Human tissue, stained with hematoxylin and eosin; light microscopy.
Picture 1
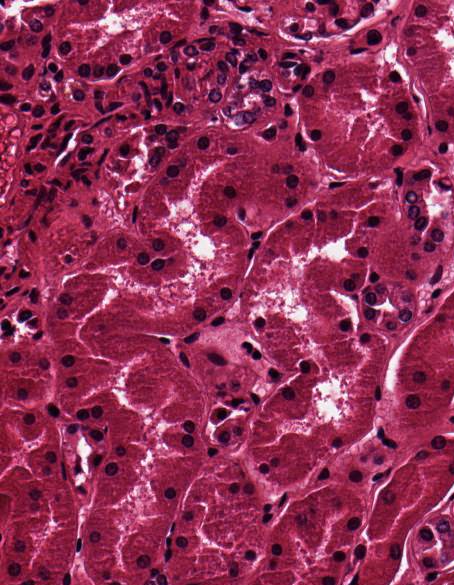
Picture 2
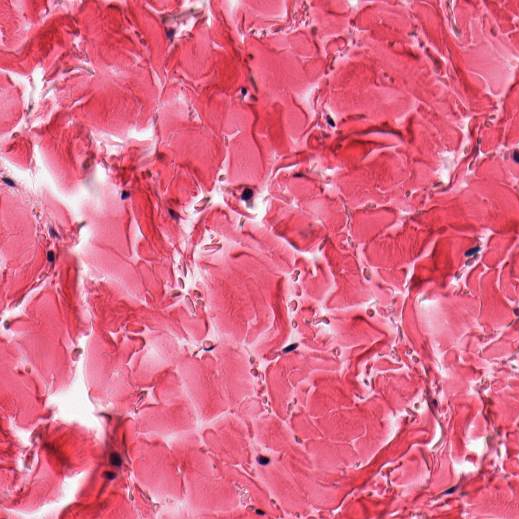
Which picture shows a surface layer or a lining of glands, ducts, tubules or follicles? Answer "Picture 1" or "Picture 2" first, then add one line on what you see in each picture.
Picture 1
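Picture 1: Most tubules are lined by cells with abundant, intensely eosinophilic, finely granular cytoplasm.
Picture 2: No epithelium is present anywhere in the field.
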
